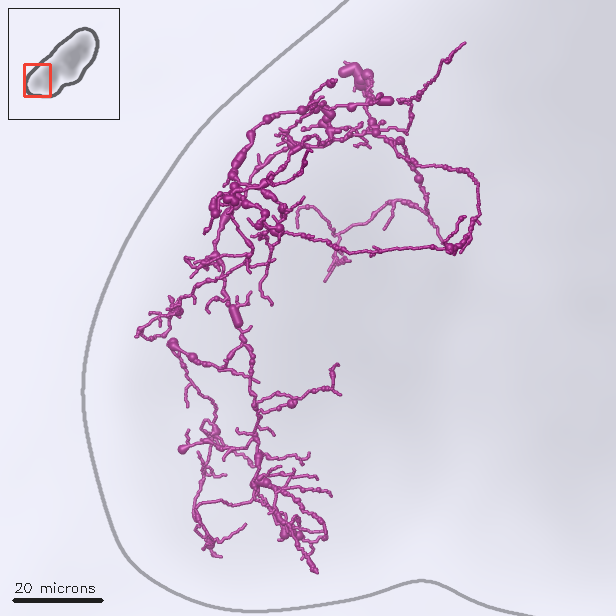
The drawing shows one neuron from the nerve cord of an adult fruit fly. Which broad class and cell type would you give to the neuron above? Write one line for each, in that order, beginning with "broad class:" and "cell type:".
broad class: nerve-cord intrinsic neuron
cell type: INXXX386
